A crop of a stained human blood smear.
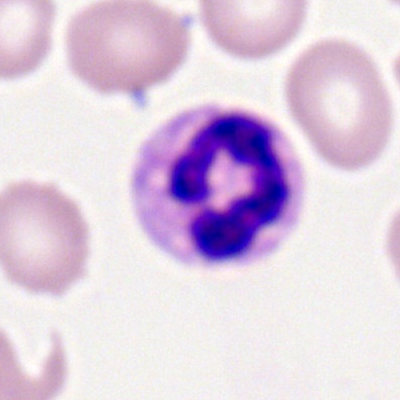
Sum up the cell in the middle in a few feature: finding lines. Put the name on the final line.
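Outline: round and smooth
Nuclear lobes: curving around a pale pink central area
Chromatin: dense, dark purple
Cytoplasm: plentiful, pale pink-lilac
Name: segmented neutrophil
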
